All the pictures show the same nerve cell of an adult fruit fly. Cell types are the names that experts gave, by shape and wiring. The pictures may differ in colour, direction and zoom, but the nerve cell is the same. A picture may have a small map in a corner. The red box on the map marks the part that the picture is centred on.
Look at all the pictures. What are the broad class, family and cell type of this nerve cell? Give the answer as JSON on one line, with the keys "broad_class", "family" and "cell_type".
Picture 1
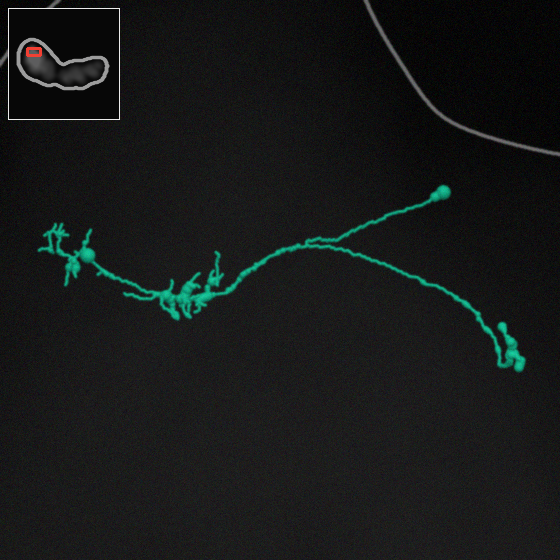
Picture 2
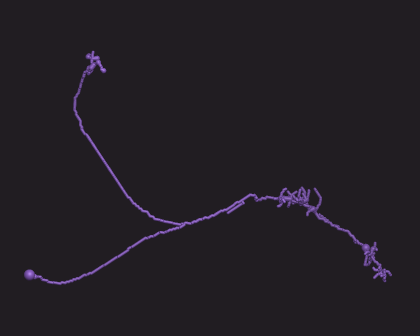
{"broad_class": "optic-lobe intrinsic neuron", "family": "T", "cell_type": "T2a"}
